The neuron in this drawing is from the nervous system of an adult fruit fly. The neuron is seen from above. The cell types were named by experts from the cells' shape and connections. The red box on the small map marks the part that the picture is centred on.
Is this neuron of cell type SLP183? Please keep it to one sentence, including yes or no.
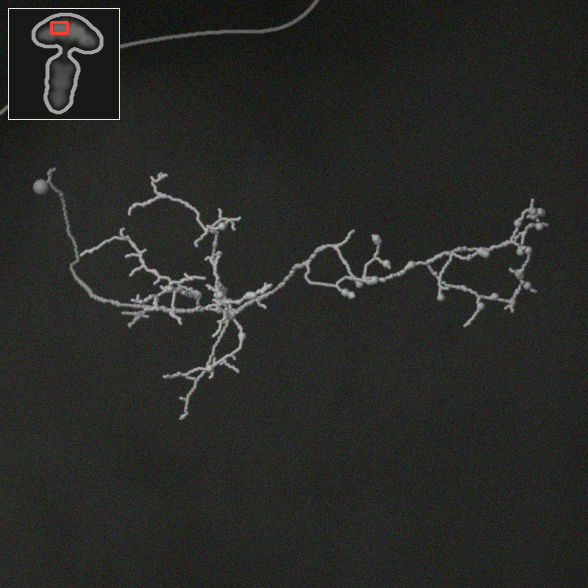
Yes, the neuron is part of cell type SLP183.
